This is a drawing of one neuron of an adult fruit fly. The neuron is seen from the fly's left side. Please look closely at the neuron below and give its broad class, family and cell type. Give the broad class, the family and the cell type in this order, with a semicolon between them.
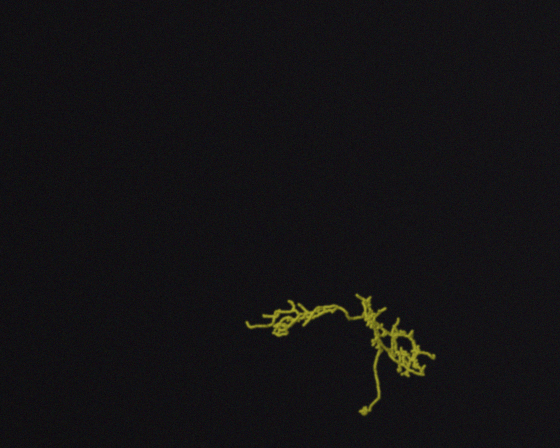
central-brain intrinsic neuron; hemilineage LB3; GNG440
